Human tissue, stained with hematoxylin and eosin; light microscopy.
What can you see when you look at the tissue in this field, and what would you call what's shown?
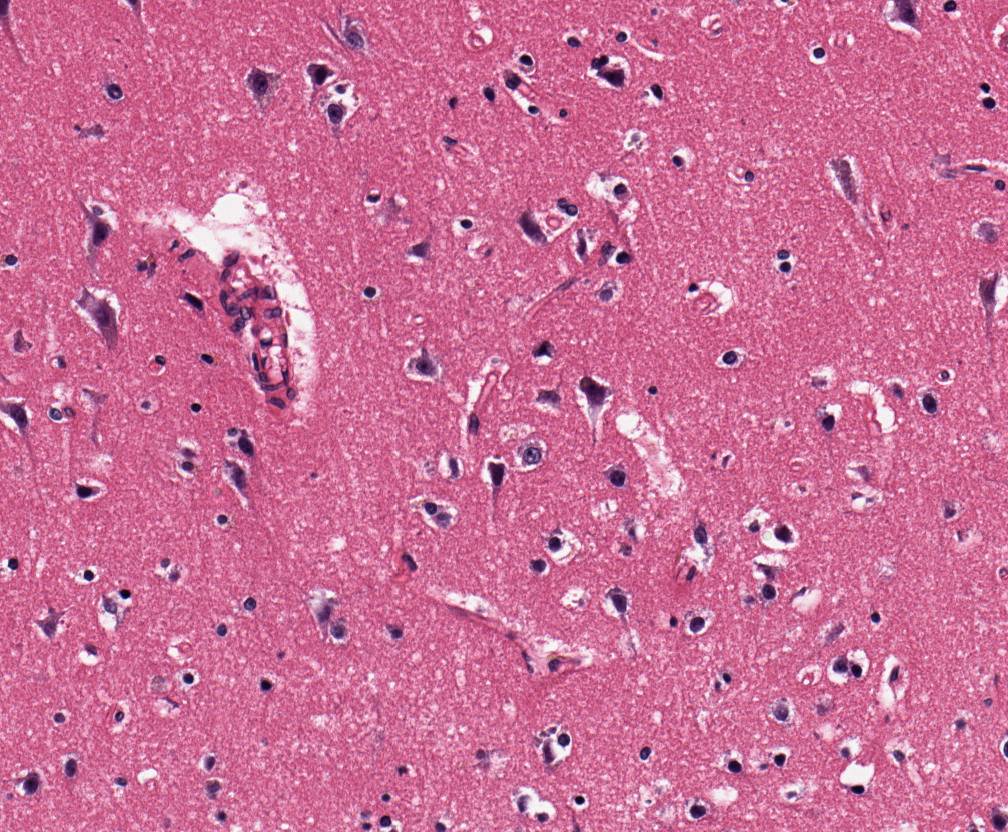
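Throughout the field is a pink, finely granular neuropil, with cells scattered singly and no glands or epithelium. Triangular neuron cell bodies with tapering processes lie across it, and numerous small, round, dark glial nuclei with little visible cytoplasm are spread evenly among the neurons. Thin capillaries with elongated nuclei run obliquely through the centre and lower centre. This is cerebral cortex.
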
